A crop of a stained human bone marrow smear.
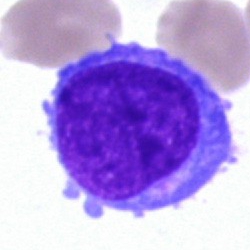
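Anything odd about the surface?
Small rounded blebs project from it, mostly along the lower-left edge.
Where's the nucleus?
Off-centre toward the upper left, leaving a wider, deep blue rim of cytoplasm at the lower right.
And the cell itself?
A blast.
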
